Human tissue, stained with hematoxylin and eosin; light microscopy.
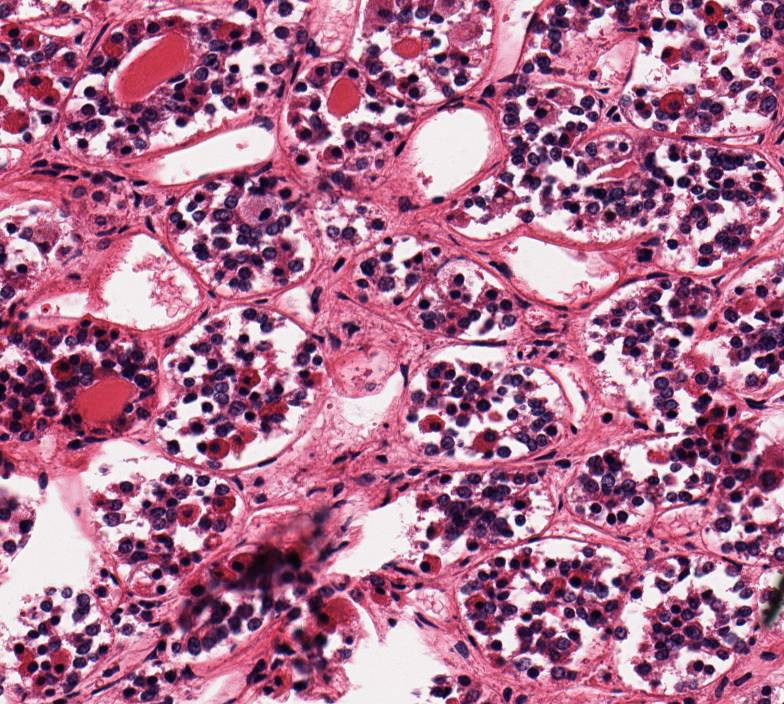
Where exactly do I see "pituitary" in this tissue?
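Pituitary, yes, and throughout the field the cells sit in rounded nests with thin fibrous septa between them. Those septa are pink fibrous strands carrying elongated, spindle-shaped nuclei. Inside the nests most cells have pale cytoplasm, and cells with bright red cytoplasm are scattered singly among them.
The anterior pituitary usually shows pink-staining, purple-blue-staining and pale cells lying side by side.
The red and pale cells sitting together here fit that. The nuclei in the nests are small, round, dark and fairly uniform.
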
